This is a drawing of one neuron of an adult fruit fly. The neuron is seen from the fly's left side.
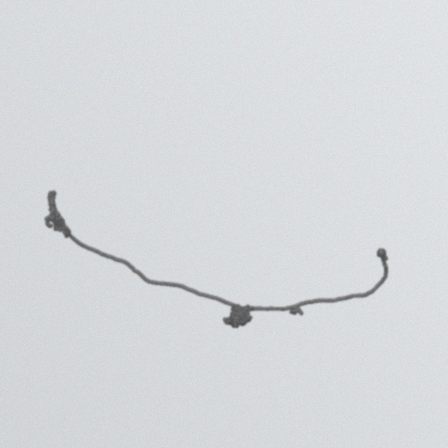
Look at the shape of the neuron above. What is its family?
hemilineage 05B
